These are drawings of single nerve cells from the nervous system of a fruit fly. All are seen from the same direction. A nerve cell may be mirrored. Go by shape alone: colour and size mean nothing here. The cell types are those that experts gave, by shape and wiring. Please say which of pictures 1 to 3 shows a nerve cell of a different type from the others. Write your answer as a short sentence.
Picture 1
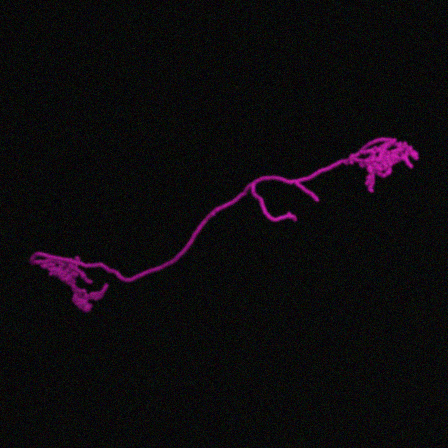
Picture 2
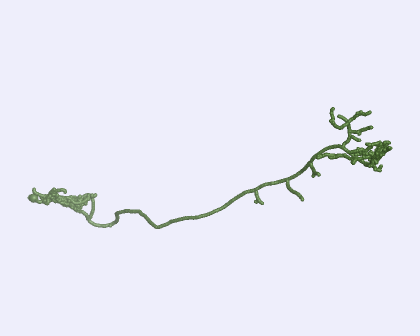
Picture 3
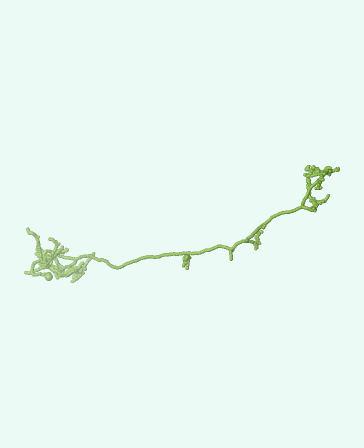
Picture 3 is the odd one out.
